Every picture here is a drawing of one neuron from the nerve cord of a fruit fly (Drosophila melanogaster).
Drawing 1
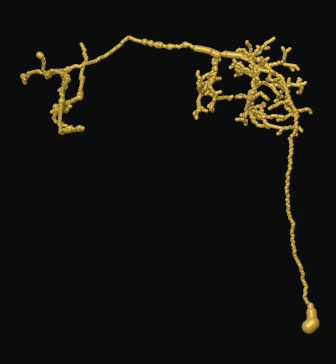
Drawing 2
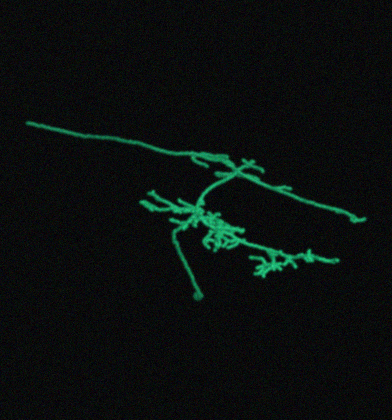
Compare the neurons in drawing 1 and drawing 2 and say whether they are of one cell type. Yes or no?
yes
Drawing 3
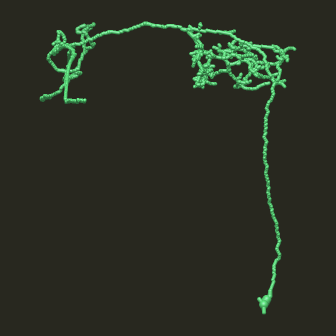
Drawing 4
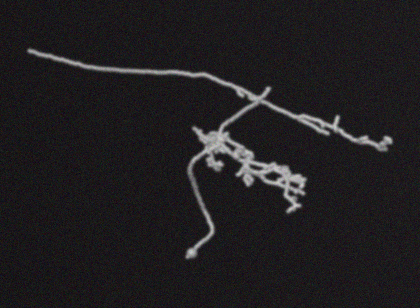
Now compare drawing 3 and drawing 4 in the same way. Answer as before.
yes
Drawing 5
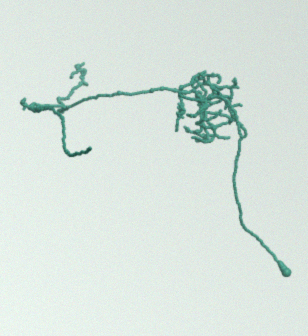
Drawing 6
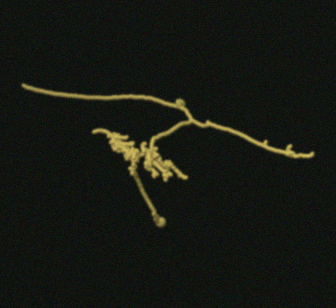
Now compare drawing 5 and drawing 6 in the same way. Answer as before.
yes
